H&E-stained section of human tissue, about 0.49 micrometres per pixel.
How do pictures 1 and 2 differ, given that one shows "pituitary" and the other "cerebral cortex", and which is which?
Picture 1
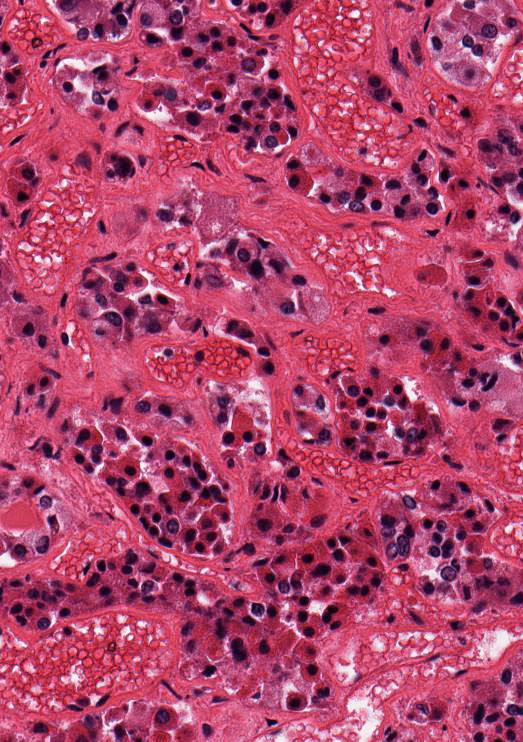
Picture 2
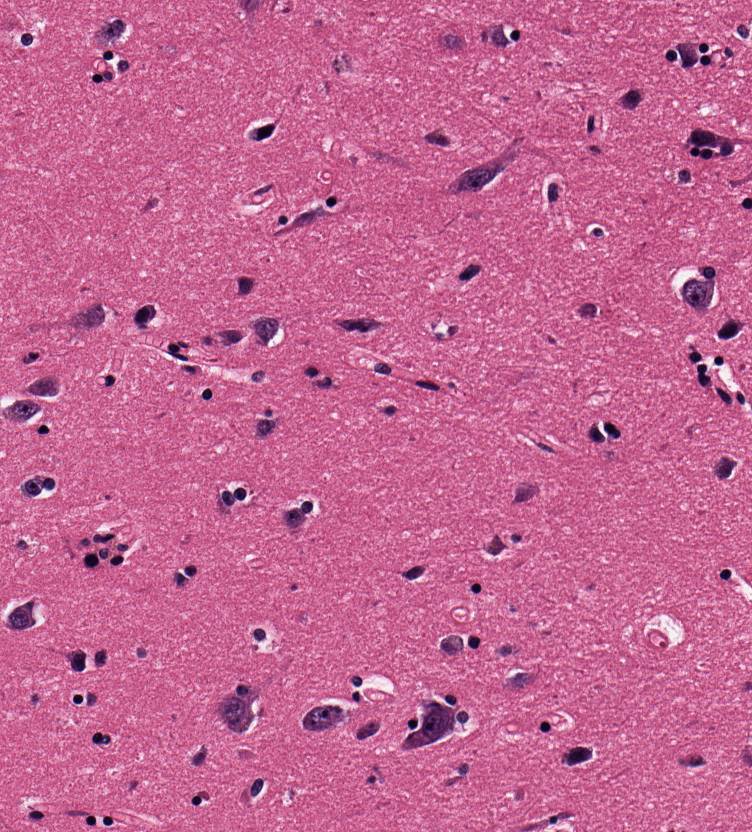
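Cerebral cortex in picture 2, pituitary in picture 1. Picture 1: rounded nests and small clusters of crowded cells, thin pink fibrous bands between, no lining around a central lumen. Compartments between nests, e.g. top centre and lower left, packed with small round pink bodies with pale outlines, like crowded red blood cells. Picture 2: scattered cells in pink, finely granular-fibrillary neuropil; no epithelium, glands or other organised units. Small dark round nuclei, often two to several together, lying against neuron bodies. Thin-walled capillaries with slender, elongated dark nuclei cross the middle obliquely. Neither field has fat cells; picture 2 also lacks large open lumina.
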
